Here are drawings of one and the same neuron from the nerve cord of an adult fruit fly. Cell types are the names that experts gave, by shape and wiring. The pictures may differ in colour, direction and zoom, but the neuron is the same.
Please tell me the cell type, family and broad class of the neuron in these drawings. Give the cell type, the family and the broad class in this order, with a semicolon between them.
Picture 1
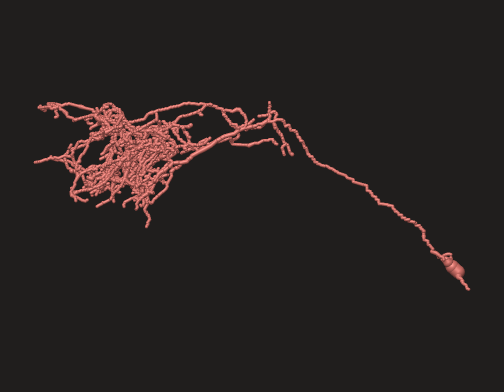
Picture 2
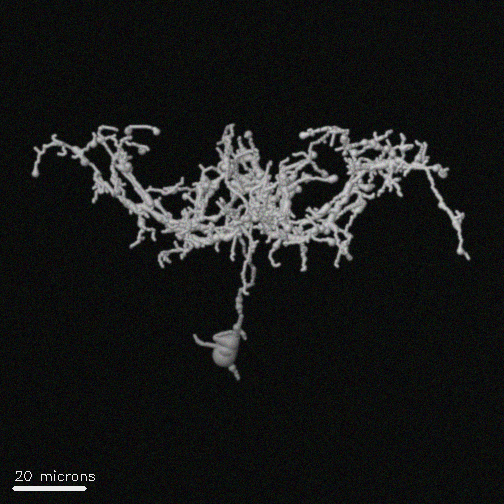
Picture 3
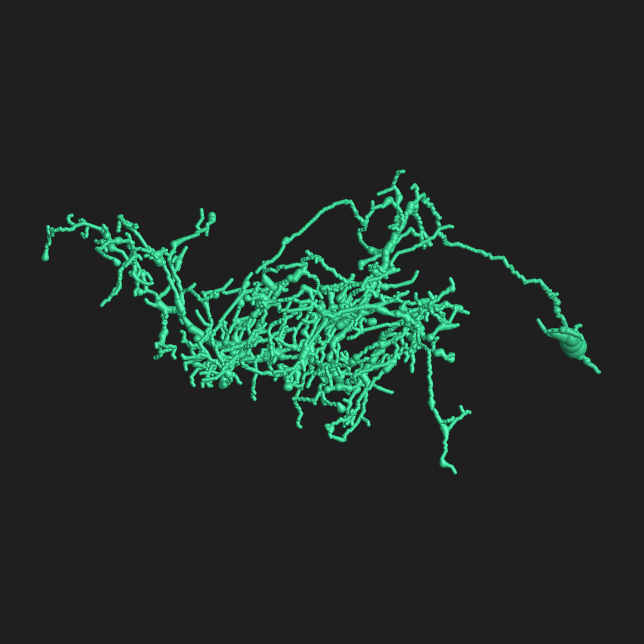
IN00A013; hemilineage 00A; nerve-cord intrinsic neuron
